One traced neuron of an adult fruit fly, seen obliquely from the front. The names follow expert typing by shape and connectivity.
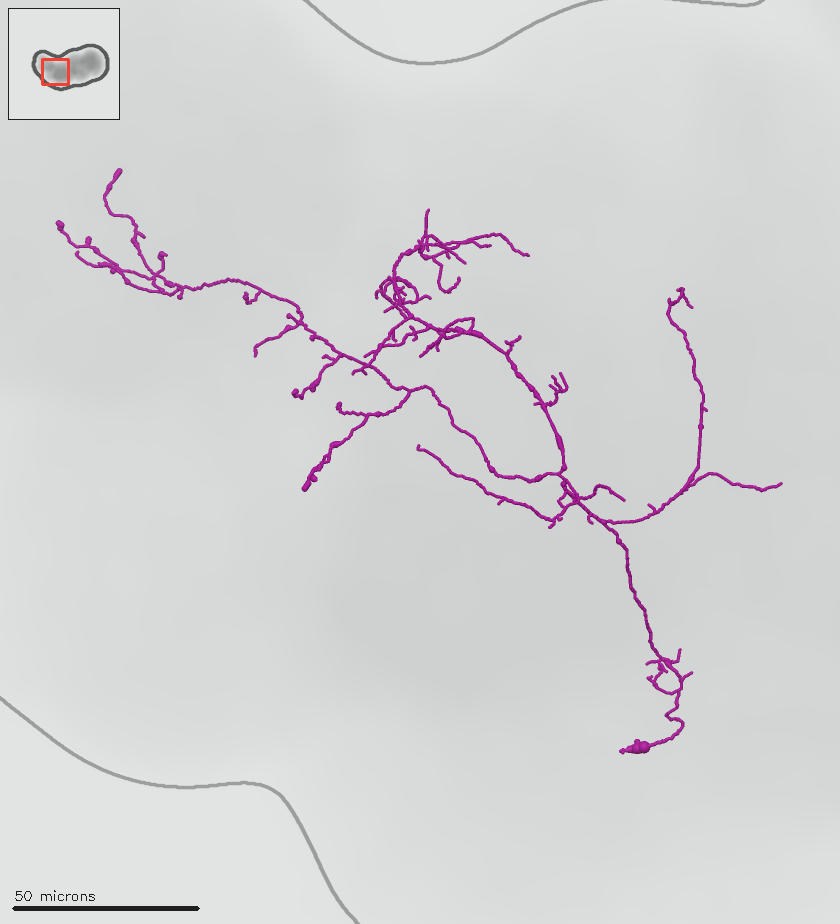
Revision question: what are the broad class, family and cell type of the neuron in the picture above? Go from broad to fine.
nerve-cord intrinsic neuron; hemilineage 06B; IN06B081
